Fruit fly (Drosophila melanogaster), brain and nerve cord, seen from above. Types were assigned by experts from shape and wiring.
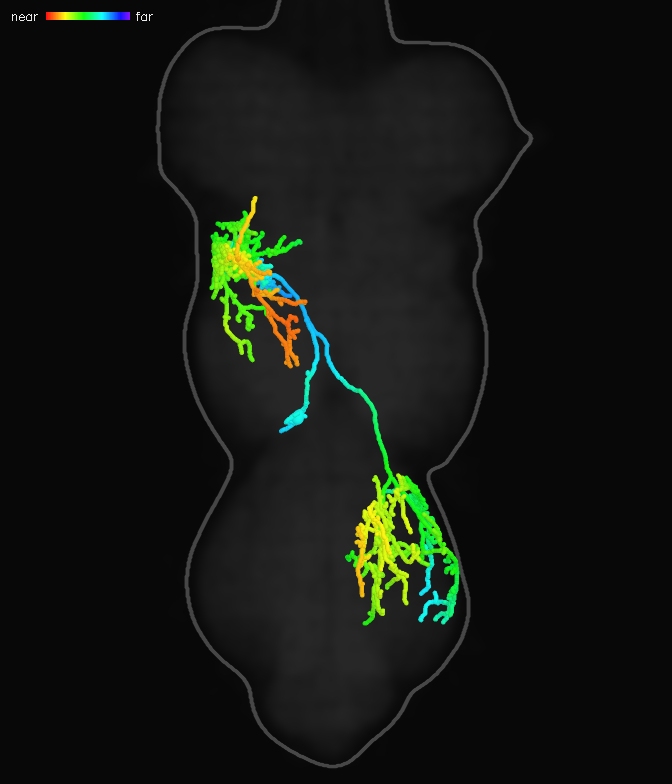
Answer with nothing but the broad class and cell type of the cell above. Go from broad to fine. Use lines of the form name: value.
broad class: nerve-cord intrinsic neuron
cell type: INXXX011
